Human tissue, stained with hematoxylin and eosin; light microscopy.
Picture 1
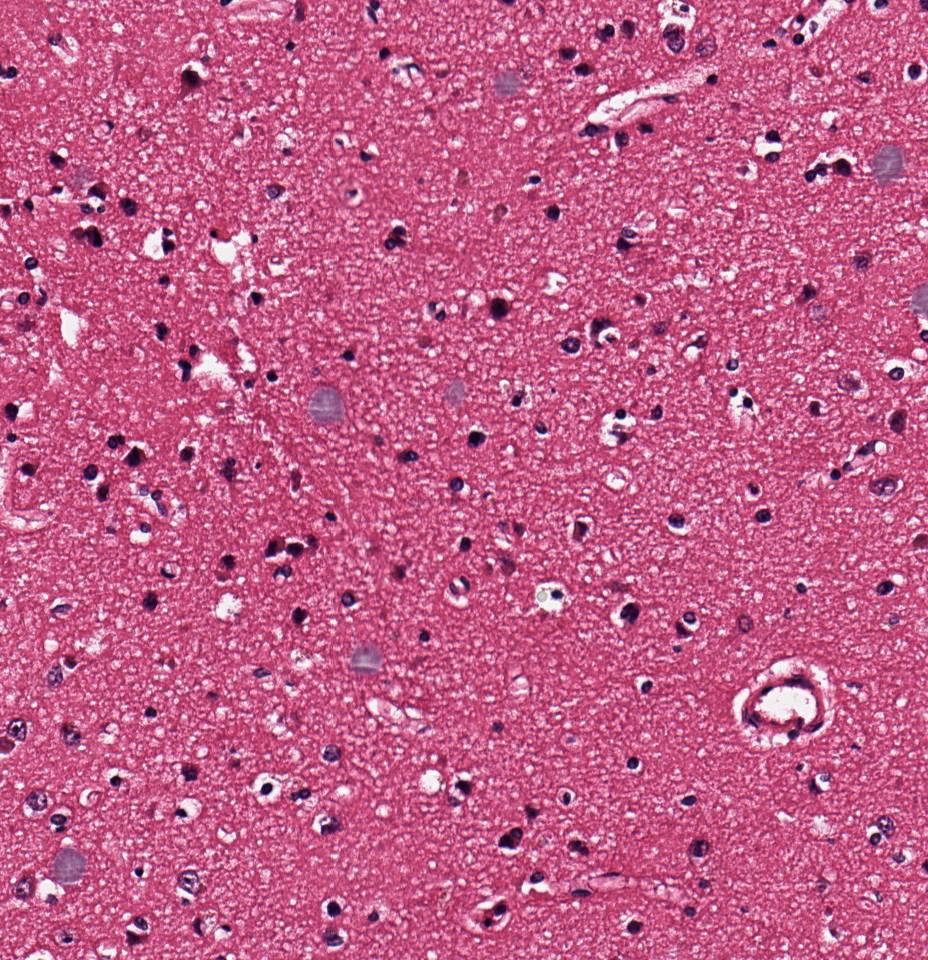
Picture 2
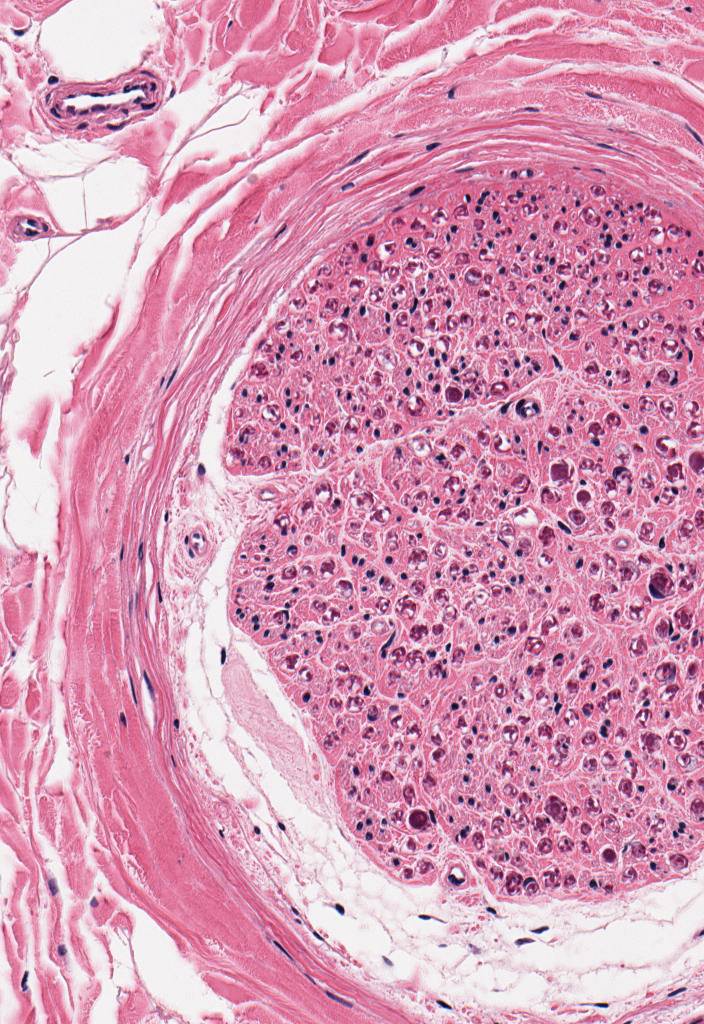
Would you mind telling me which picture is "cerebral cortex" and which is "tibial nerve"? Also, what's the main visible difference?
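Picture 1: cerebral cortex. Picture 2: tibial nerve. Cortex: continuous finely granular pink background, cells scattered singly, no glands or epithelium. Nuclei mostly small, round, dark, with little visible cytoplasm. Several round, smooth, pale grey-blue corpora amylacea, including left of centre and lower left. Nerve: bundle of many small round profiles, each a pink or purplish core within a pale ring. Small dark oval to elongated nuclei spread evenly between fibre profiles. Concentric layers of pink fibrous tissue wrap the bundle, thin flattened dark nuclei parallel to its curved edge.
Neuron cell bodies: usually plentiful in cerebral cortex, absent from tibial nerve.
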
